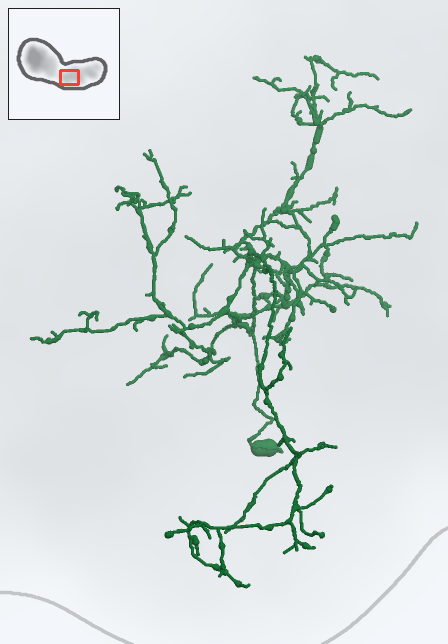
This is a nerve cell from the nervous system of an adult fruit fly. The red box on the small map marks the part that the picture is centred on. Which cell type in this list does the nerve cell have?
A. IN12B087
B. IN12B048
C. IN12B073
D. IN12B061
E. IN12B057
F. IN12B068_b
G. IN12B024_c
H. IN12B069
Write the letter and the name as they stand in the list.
H. IN12B069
